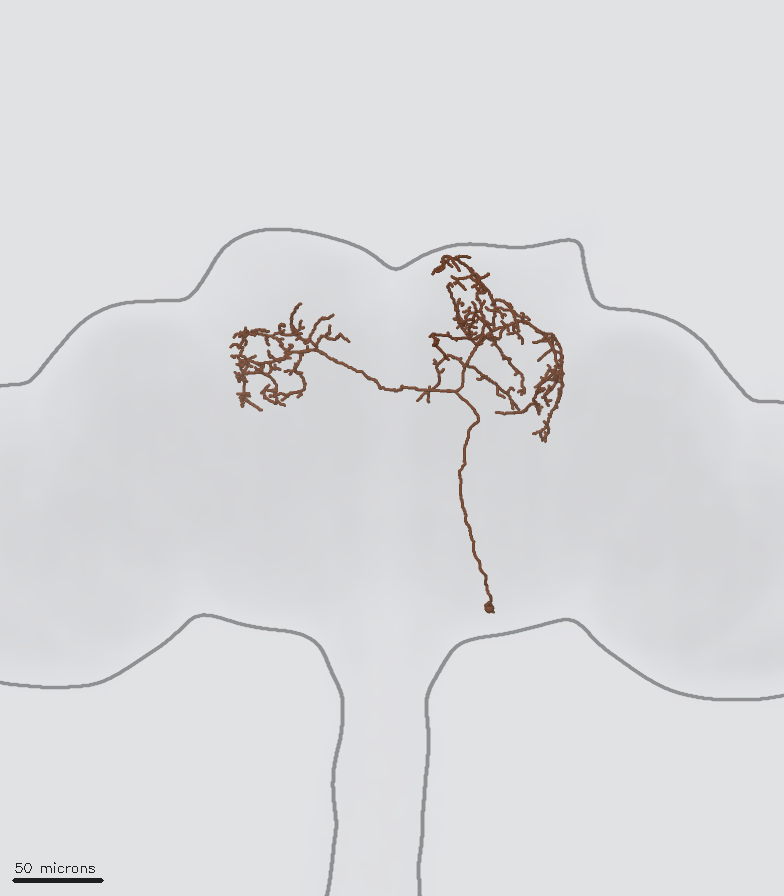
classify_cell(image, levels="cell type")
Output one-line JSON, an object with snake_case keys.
{"cell_type": "LAL176"}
